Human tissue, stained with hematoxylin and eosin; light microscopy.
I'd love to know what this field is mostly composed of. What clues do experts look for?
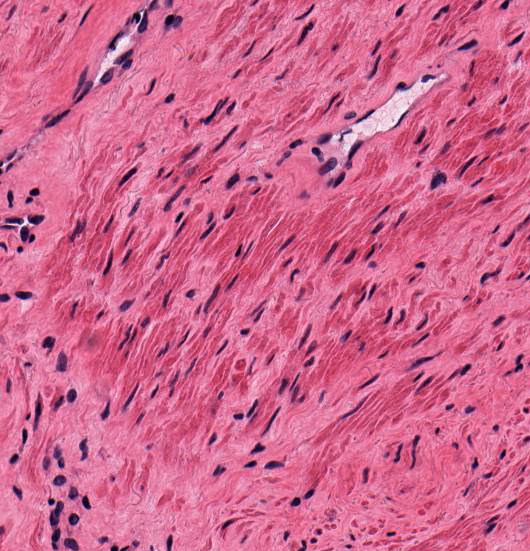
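This field shows fibromuscular stroma. It has spindle cells with bright pink-red, finely fibrillar cytoplasm and dark, elongated, blunt-ended nuclei parallel to their long axis.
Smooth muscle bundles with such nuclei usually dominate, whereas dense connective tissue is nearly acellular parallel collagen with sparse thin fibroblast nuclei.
Paler pink, wavy collagen fibres lie between the bundles, mostly lower and left.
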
